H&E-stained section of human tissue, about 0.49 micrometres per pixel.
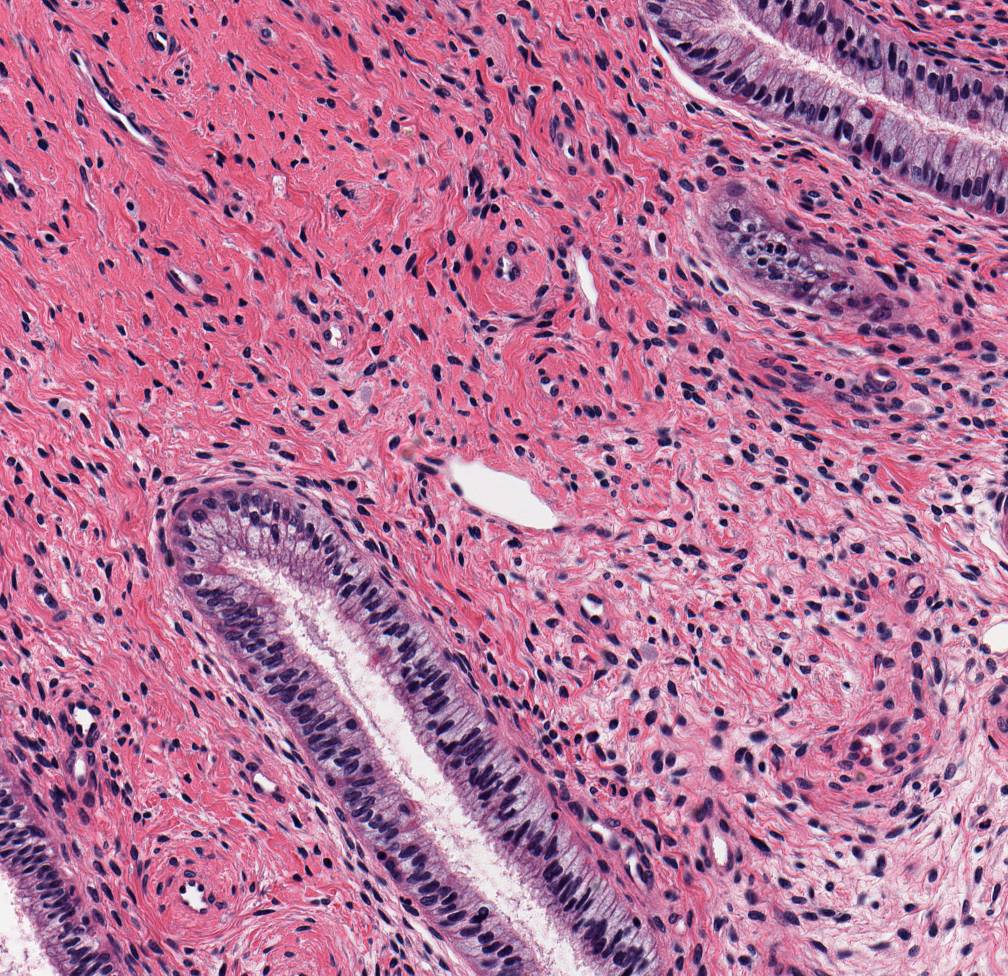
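Endocervix: two elongated glands, upper right and lower left, run diagonally through spindle-cell stroma. Their columnar cells have pale luminal cytoplasm over crowded, elongated nuclei sitting toward the base. The lower left gland's lumen is a narrow, largely empty slit.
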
